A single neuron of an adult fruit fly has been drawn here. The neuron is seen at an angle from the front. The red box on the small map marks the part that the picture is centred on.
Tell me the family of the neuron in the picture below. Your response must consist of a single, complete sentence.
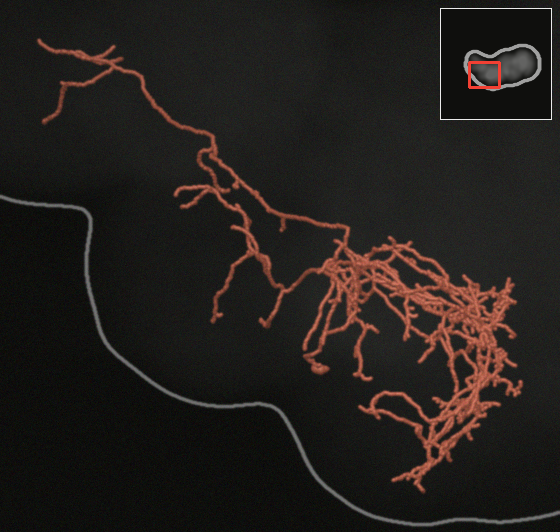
In family hemilineage 12A, this neuron is included.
